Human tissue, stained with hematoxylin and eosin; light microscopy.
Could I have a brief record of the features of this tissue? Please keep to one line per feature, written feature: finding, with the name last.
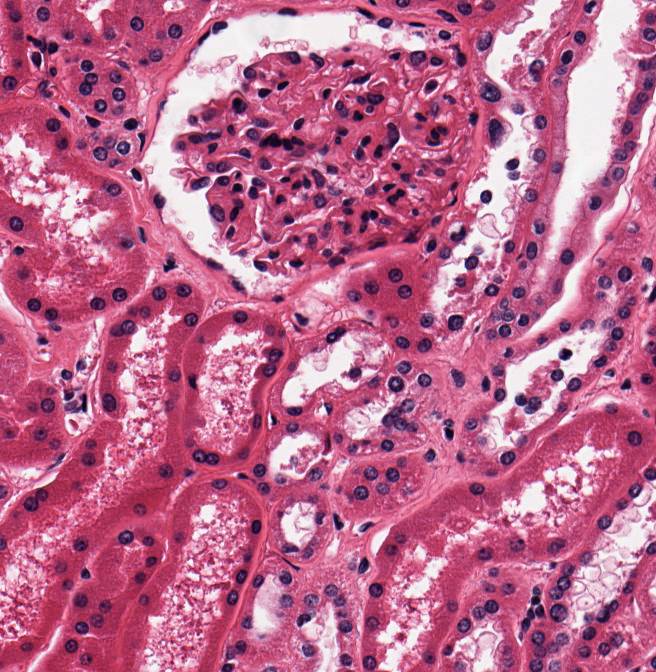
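Glomerulus: single, upper centre, tubules on all other sides
Tuft: rounded cluster of capillary loops, many small dark nuclei
Tubules: closely packed, cut lengthwise and across, fill most of field
Lining: single cell layer, abundant pink granular cytoplasm, round nuclei
Name: renal cortex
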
